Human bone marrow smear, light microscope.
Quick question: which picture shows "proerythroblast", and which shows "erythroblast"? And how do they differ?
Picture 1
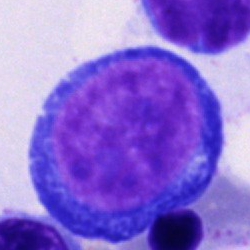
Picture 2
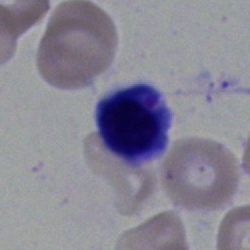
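Proerythroblast in picture 1; erythroblast in picture 2. Outline: round in the proerythroblast; roughly round in the erythroblast, but slightly irregular and bumpy along the right side. Chromatin: fine rather than coarsely clumped in picture 1; dense and very dark blue-purple in picture 2, with little internal detail visible.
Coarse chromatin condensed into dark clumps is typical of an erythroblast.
Cytoplasm: in picture 1 a deep blue rim around the whole nucleus, paler on the lower right side of it, no granules; in picture 2 scant, at most a thin rim at the cell edge, the nucleus filling nearly the whole cell. Nucleoli: none seen in picture 2.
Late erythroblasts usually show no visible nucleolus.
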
